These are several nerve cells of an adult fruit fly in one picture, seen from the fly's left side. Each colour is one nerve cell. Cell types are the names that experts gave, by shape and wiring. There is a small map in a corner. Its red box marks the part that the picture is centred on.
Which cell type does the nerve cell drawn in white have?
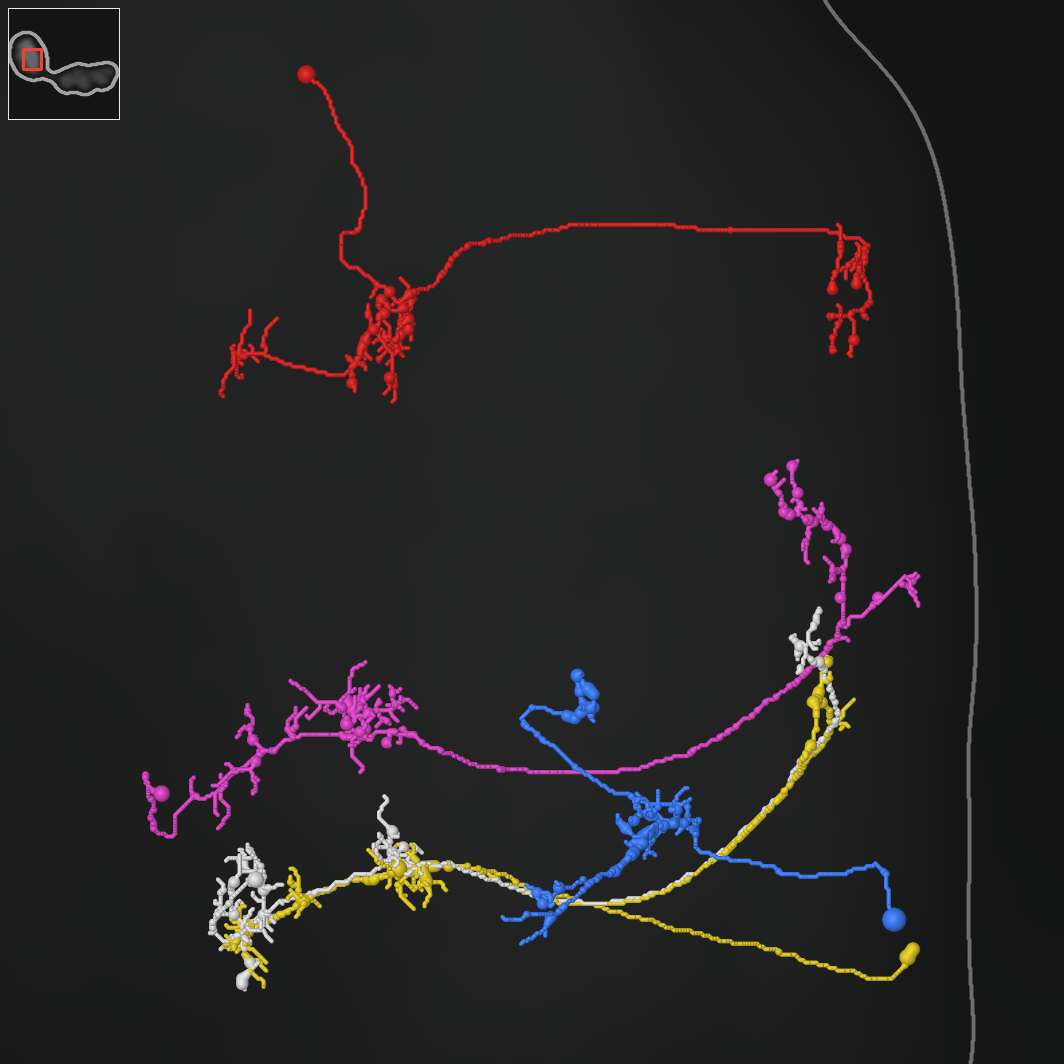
Tm6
